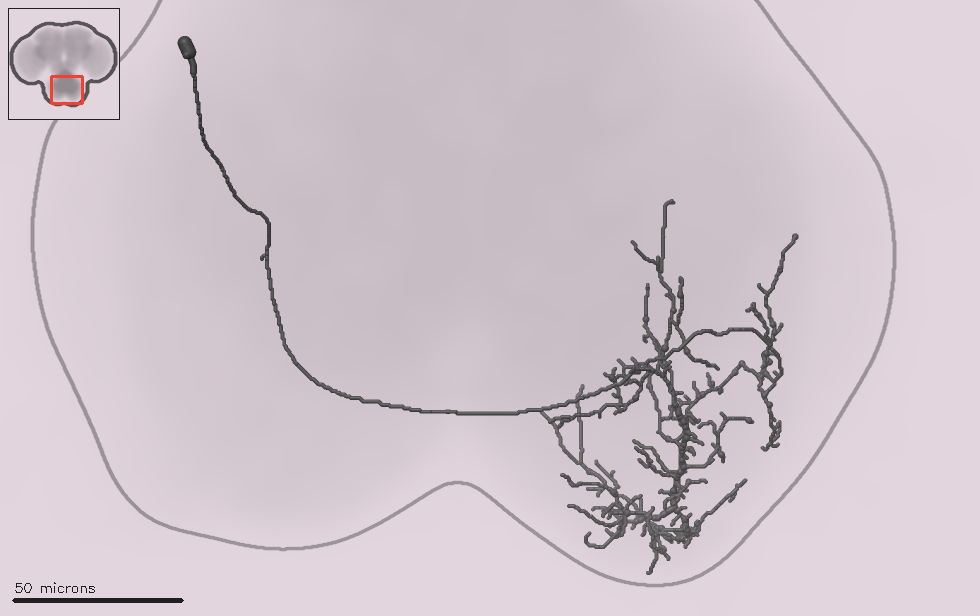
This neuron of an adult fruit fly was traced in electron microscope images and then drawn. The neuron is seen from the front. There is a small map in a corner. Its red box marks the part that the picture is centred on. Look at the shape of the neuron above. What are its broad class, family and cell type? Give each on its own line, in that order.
nerve-cord intrinsic neuron
hemilineage 01A
IN01A067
